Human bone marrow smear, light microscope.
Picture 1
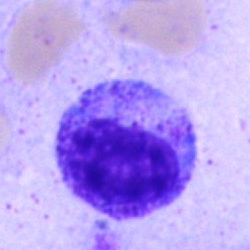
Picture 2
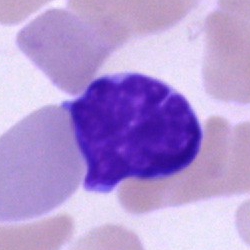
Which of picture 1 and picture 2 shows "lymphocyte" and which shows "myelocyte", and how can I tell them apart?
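The myelocyte appears in picture 1 and the lymphocyte in picture 2. The myelocyte has granules in its cytoplasm, and the cytoplasm between them is pale blue.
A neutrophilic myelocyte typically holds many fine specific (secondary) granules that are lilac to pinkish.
The lymphocyte, by contrast, has a nucleus filling almost the whole cell and scant cytoplasm, with no clear rim visible around most of the nucleus.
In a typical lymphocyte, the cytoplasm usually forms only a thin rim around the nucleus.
The chromatin is dark in both cells: in the myelocyte it is dark purple and coarsely clumped, and in the lymphocyte it is dense, with small paler patches between the clumps. The lymphocyte's outline is irregular and slightly lumpy rather than smoothly round, with a small blunt projection at the lower left, and a thin pale crease crosses the upper right part of its nucleus. Two pale red cells lie above the myelocyte without touching it.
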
